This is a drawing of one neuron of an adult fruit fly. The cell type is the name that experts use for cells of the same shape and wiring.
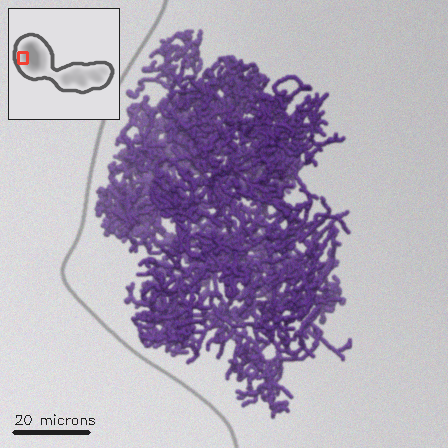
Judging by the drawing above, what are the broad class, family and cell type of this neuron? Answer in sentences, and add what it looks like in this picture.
It is a central-brain intrinsic neuron. Its family is hemilineage ALl1_dorsal. It is of cell type lLN2T_c. From top to bottom in the picture it spans about 100 microns. The picture shows more than a hundred branch ends.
